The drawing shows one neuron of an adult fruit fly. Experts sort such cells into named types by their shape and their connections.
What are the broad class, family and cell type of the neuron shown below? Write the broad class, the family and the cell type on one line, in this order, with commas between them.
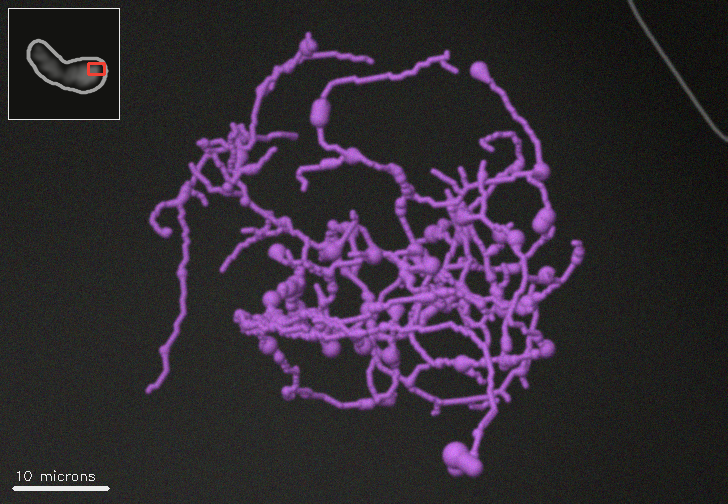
central-brain intrinsic neuron, hemilineage LHd1, CB2892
